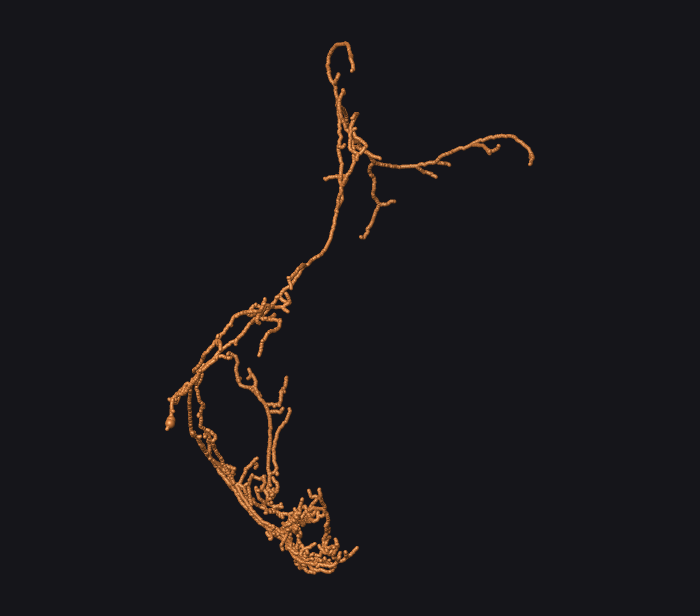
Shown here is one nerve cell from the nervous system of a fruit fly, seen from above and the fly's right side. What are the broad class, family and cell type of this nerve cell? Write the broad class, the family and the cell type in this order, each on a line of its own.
central-brain intrinsic neuron
hemilineage LHp2
WED092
